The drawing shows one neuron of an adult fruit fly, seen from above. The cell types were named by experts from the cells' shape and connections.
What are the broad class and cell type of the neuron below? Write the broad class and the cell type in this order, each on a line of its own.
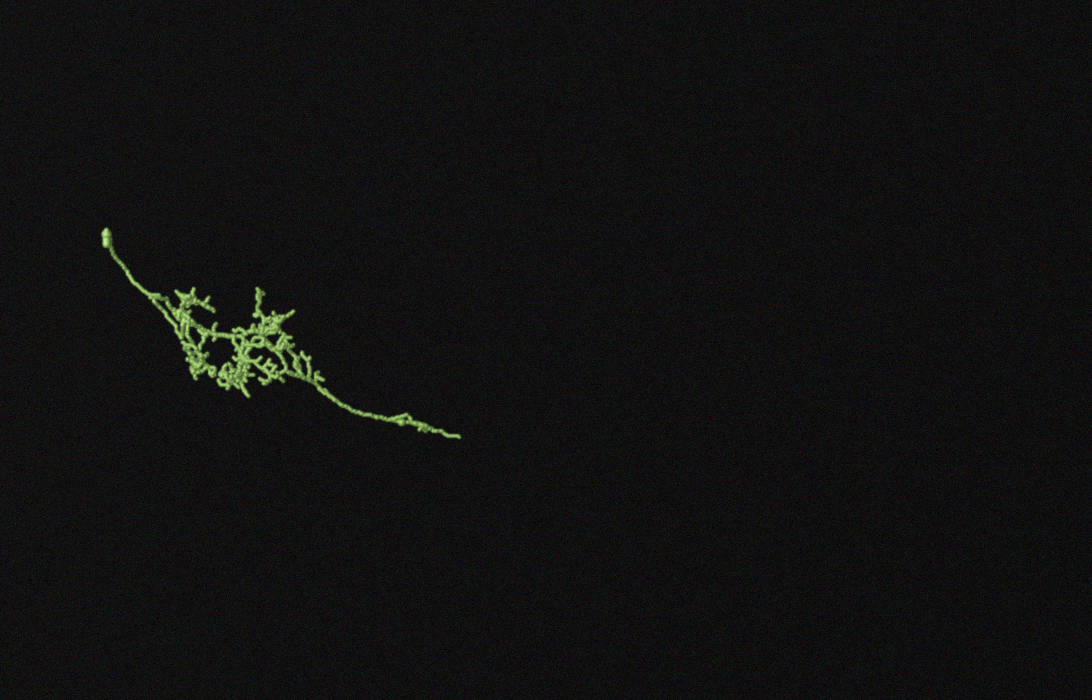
central-brain intrinsic neuron
CB3649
